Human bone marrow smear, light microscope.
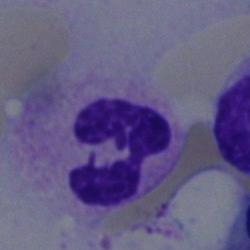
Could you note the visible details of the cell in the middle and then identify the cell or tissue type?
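The nucleus is deeply indented into two large lobes, joined by a band on the right side. Its chromatin is dense and dark purple. Fine pinkish-lilac granules lie in the pale pinkish-lilac cytoplasm. This is a segmented neutrophil.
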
